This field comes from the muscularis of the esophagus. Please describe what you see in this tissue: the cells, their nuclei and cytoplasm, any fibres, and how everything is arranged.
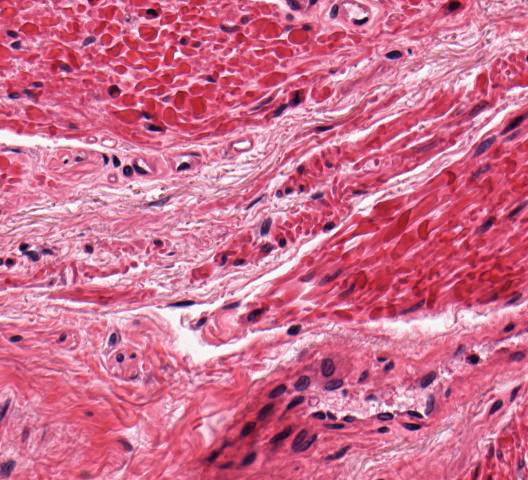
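Look at the middle of the field, where bands of smooth muscle run diagonally from lower left to upper right. The muscle cells' cytoplasm stains a deeper red than the surrounding connective tissue. Between the bundles lies loose, pale pink connective tissue with wavy fibres. Notice that no epithelium and no fat cells appear anywhere.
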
